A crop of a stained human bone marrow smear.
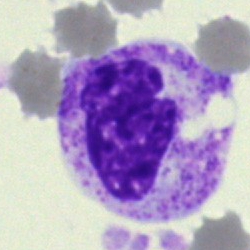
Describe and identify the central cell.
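The nucleus is irregular in outline, with a notch cut into its upper right side, and lies toward the left of the cell. Many small purple granules fill the cytoplasm. At the right edge of the cytoplasm is a pale, unstained area. This cell is a metamyelocyte.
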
